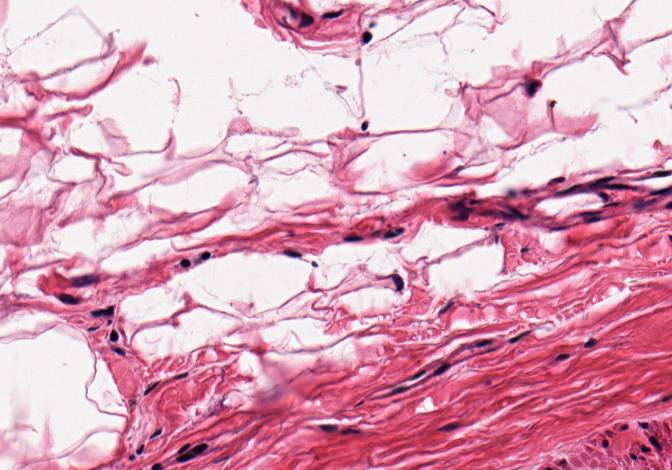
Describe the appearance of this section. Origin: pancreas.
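First, fat in the upper and left part, its few nuclei flattened at the edges of the empty spaces. Then, lower right, dense pink fibrous tissue whose fibres rise obliquely from lower left toward the right; its nuclei are dark, elongated and parallel to them.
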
